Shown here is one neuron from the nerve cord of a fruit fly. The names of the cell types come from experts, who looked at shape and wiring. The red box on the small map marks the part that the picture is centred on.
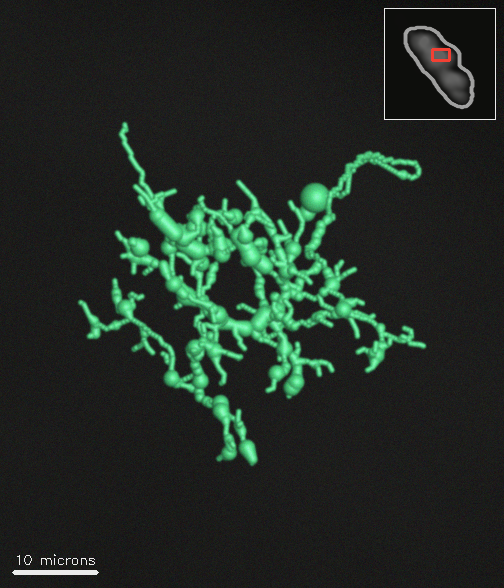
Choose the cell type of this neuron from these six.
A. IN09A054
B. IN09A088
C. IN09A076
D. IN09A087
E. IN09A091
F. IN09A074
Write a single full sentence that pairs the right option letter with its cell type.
The cell type of the neuron is given by option D, IN09A087.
